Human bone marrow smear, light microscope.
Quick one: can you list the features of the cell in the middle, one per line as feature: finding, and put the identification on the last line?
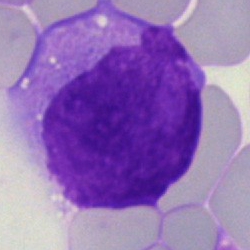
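Layout: cytoplasm mostly upper left, nucleus pushed to the lower right
Chromatin: deep purple, finely mottled, I'd say
Cytoplasm: pale lilac-purple
Dots: a few small clear ones in the upper-left cytoplasm
Calling it: blast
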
